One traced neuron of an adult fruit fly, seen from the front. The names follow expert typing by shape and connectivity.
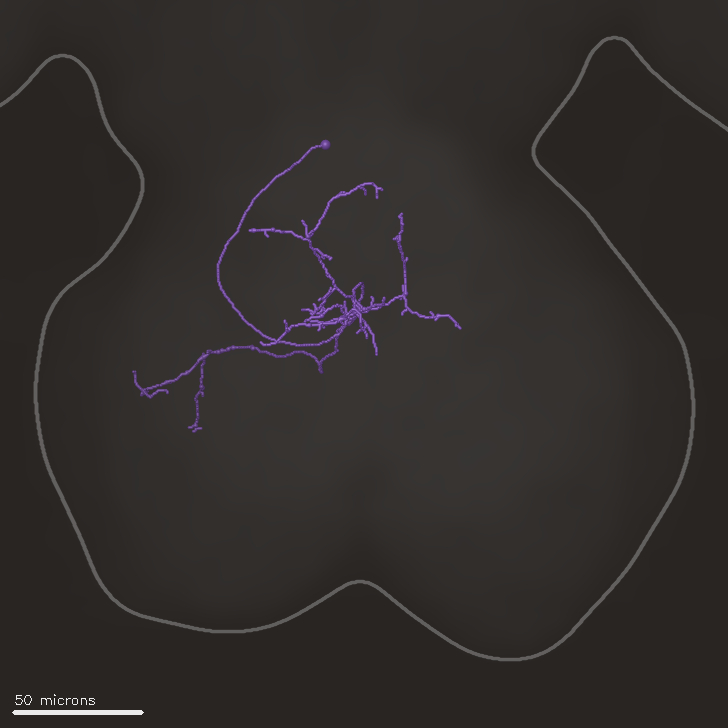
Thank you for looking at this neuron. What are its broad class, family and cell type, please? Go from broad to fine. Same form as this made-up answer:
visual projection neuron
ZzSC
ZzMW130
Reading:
nerve-cord intrinsic neuron
hemilineage 11A
IN11A040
